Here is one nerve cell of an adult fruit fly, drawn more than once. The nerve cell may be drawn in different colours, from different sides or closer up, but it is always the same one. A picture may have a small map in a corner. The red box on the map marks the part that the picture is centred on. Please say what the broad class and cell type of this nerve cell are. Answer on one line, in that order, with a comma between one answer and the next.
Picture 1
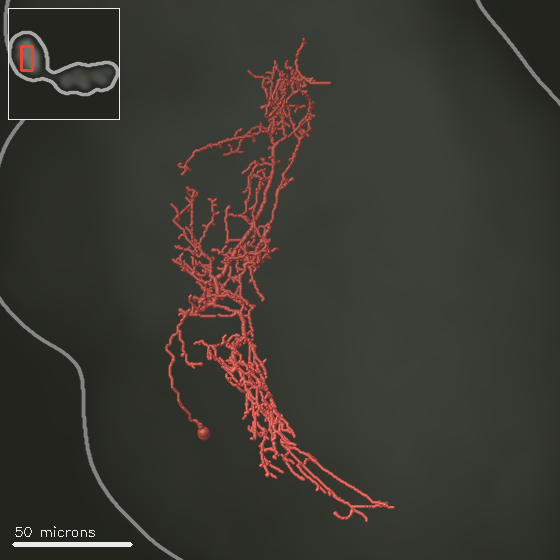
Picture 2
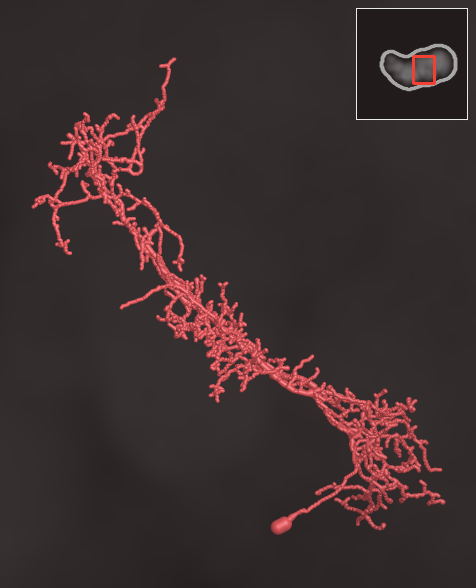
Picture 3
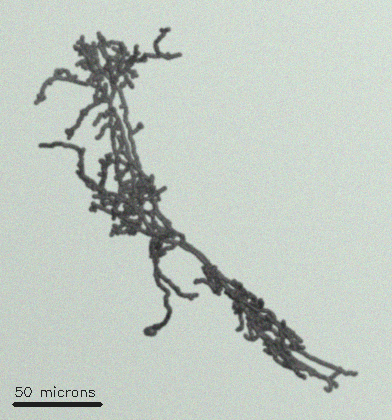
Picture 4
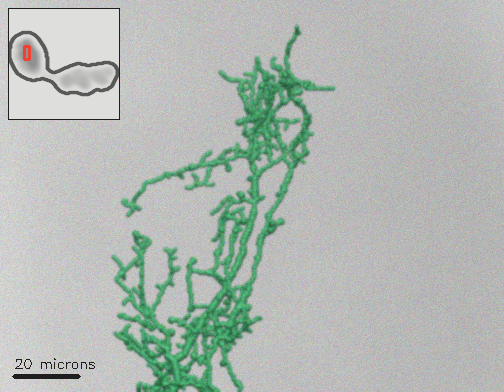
central-brain intrinsic neuron, GNG670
